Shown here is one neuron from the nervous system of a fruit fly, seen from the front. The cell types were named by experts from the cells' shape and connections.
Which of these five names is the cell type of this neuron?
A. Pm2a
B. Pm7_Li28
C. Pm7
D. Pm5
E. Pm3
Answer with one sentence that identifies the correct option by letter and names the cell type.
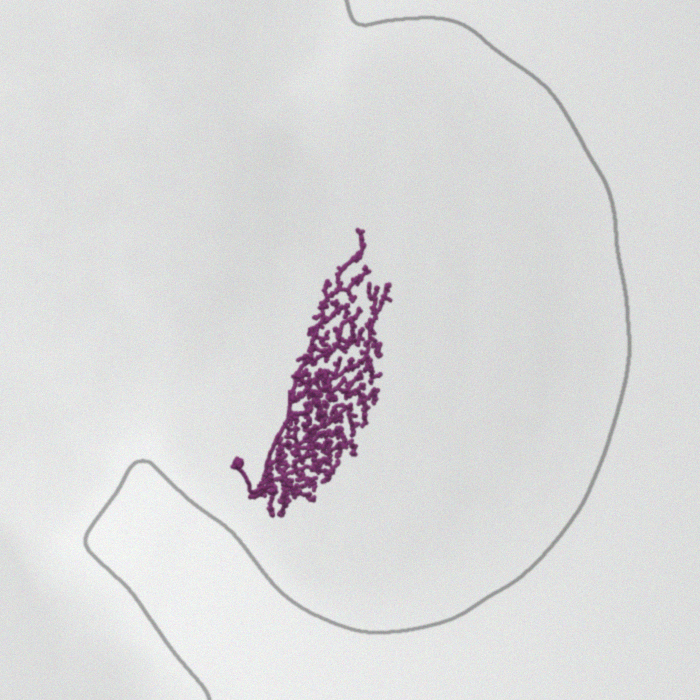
Within the options, C, Pm7, is the neuron's cell type.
